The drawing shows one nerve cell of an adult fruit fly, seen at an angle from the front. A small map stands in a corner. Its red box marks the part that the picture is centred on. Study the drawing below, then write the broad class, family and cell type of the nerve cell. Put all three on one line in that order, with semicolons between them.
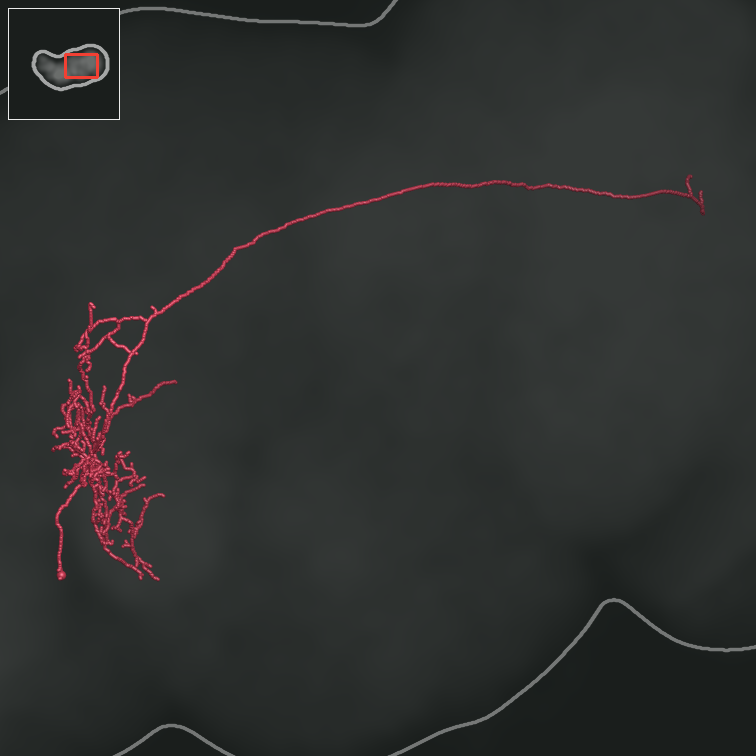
central-brain intrinsic neuron; hemilineage VLPl&p2_lateral; CB4116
